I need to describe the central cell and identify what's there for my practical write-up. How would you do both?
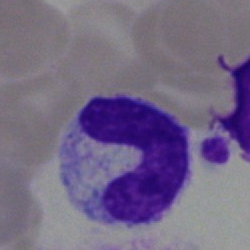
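Starting with the nucleus, it is bent into a horseshoe shape that opens toward the left. Its chromatin is dark purple and densely clumped. Next, pale lilac-grey cytoplasm fills the hollow of the nucleus on the left side. Fine lilac granules are scattered through that cytoplasm. Last comes the name: band neutrophil.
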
